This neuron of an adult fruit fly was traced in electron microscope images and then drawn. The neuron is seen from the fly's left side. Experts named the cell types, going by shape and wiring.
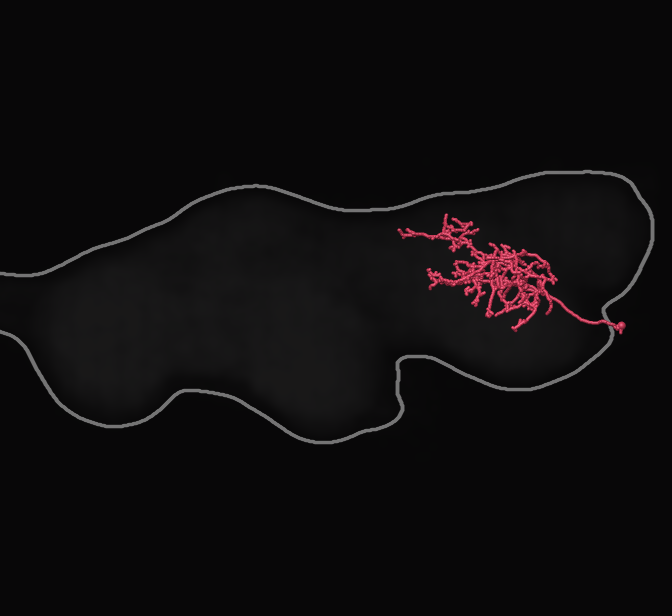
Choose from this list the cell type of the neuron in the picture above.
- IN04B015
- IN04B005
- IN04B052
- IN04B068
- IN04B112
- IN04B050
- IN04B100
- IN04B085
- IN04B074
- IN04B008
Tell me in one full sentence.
What this neuron is, by cell type, is IN04B074.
